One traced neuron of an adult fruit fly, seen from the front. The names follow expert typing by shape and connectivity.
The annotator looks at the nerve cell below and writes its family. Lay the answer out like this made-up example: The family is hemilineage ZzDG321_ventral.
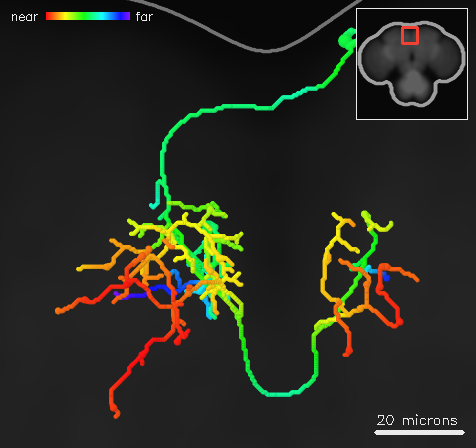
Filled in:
The family is hemilineage SMPad3.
